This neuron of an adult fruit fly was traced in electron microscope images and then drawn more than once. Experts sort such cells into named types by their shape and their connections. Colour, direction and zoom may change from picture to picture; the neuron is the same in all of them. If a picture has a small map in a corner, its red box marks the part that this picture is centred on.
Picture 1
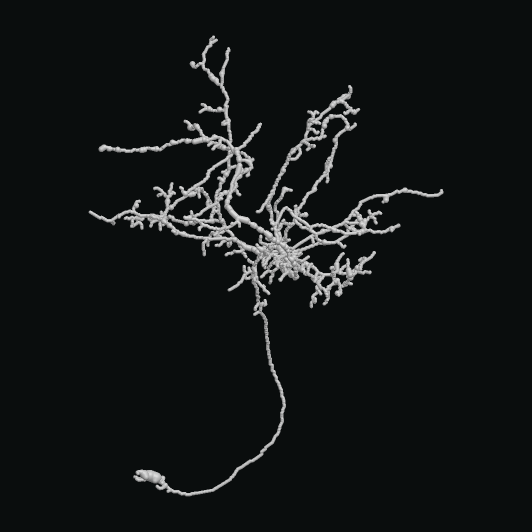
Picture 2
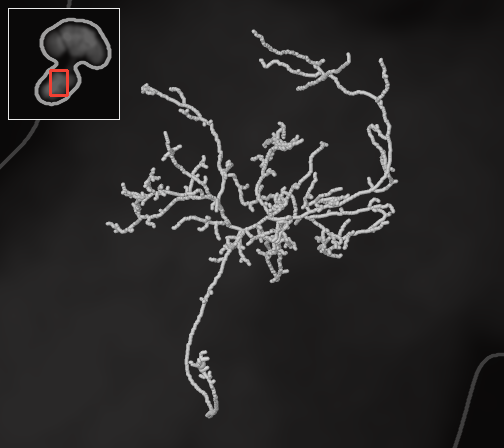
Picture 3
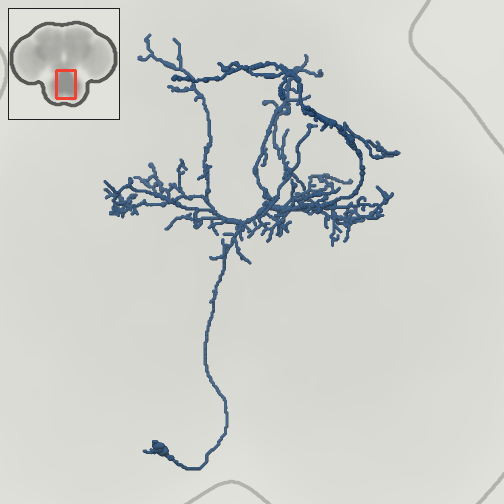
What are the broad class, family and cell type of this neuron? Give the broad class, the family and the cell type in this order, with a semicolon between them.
nerve-cord intrinsic neuron; hemilineage 06B; IN06B055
